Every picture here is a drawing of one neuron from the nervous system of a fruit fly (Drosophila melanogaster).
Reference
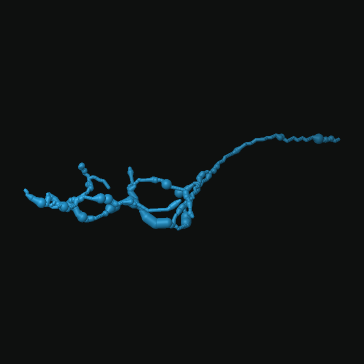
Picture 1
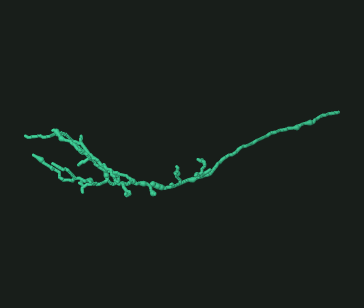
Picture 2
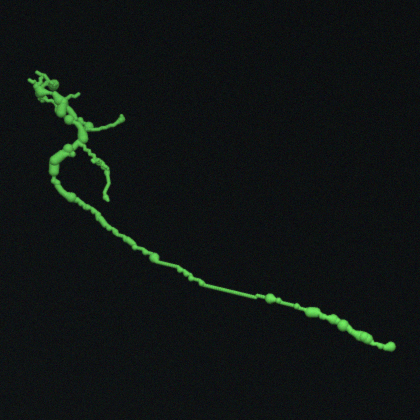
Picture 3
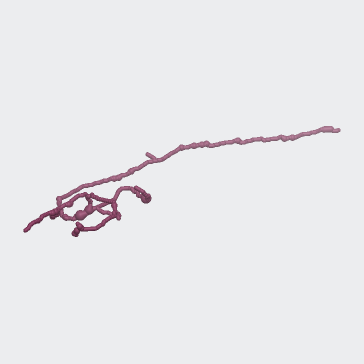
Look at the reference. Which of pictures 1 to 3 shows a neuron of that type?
3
